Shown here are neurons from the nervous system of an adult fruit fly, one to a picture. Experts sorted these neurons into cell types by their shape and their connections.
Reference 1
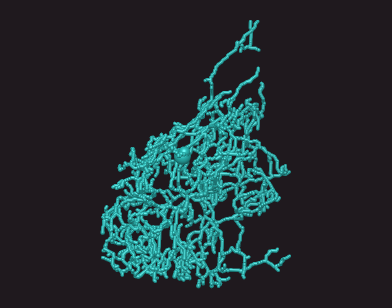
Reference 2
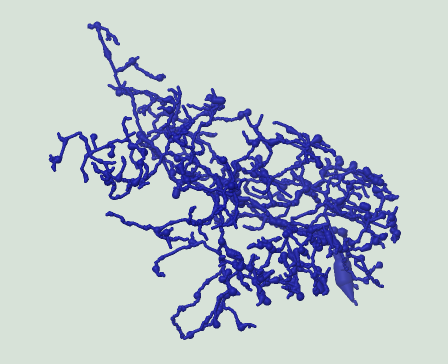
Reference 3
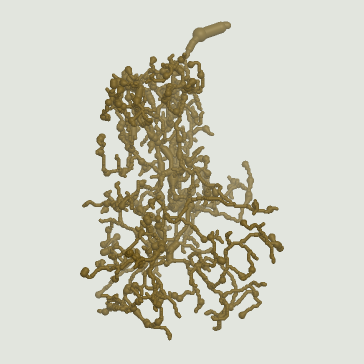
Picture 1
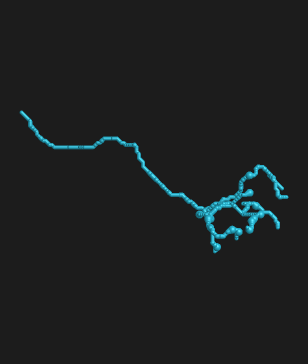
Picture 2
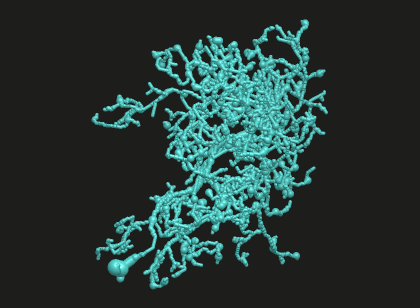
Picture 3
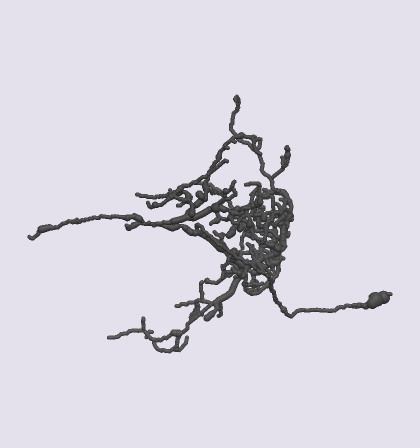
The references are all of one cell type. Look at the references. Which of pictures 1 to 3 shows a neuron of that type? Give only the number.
2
